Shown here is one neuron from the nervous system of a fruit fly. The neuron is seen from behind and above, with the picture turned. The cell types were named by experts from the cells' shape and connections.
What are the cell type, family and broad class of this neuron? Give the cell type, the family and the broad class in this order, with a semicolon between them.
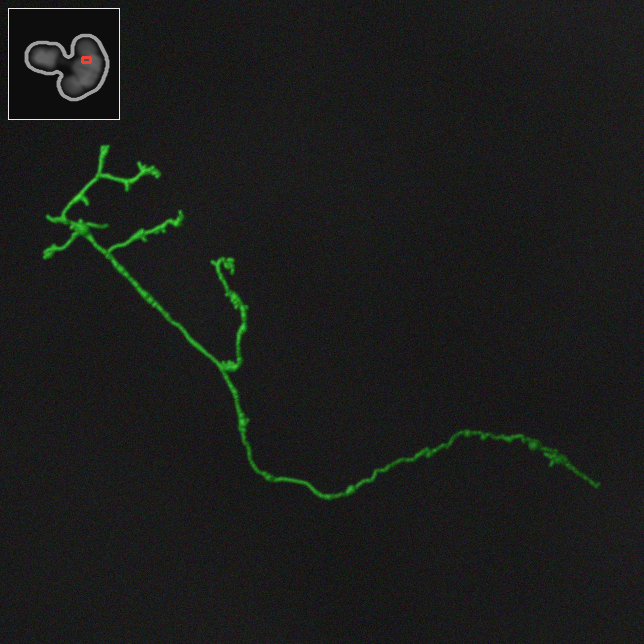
JO-CA1; class mechanosensory; sensory neuron entering the brain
